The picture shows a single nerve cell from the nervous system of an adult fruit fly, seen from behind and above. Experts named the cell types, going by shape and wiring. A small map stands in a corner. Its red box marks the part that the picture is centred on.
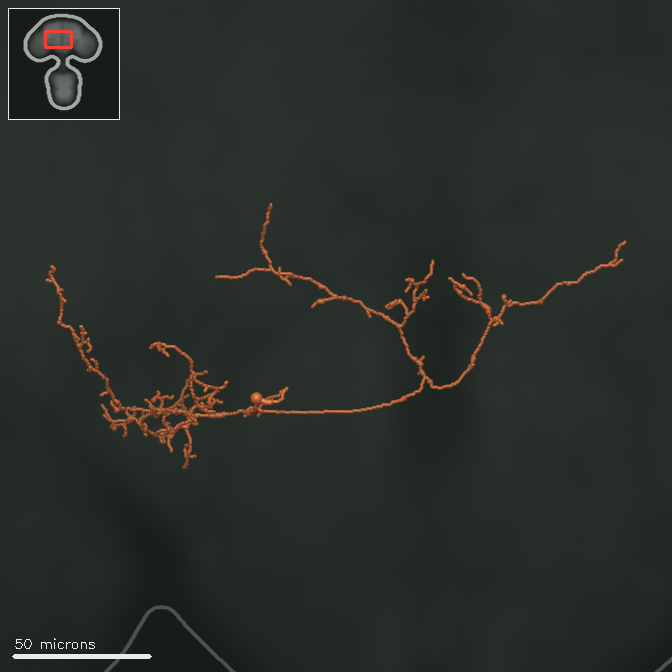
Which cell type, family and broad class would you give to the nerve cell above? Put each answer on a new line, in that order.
PS268
hemilineage DM6_ventral
central-brain intrinsic neuron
